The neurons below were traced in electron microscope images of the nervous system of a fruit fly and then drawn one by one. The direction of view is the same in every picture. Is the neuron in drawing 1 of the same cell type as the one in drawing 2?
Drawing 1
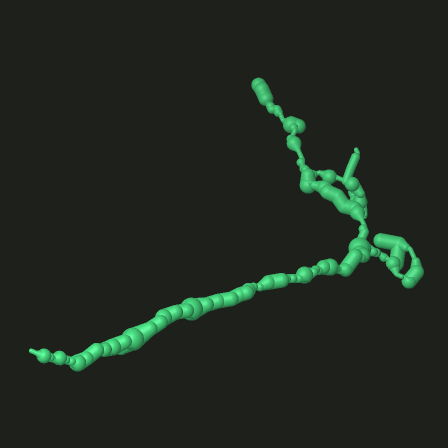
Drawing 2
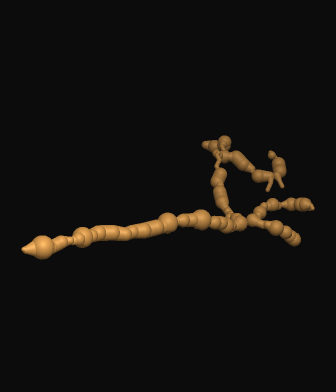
yes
